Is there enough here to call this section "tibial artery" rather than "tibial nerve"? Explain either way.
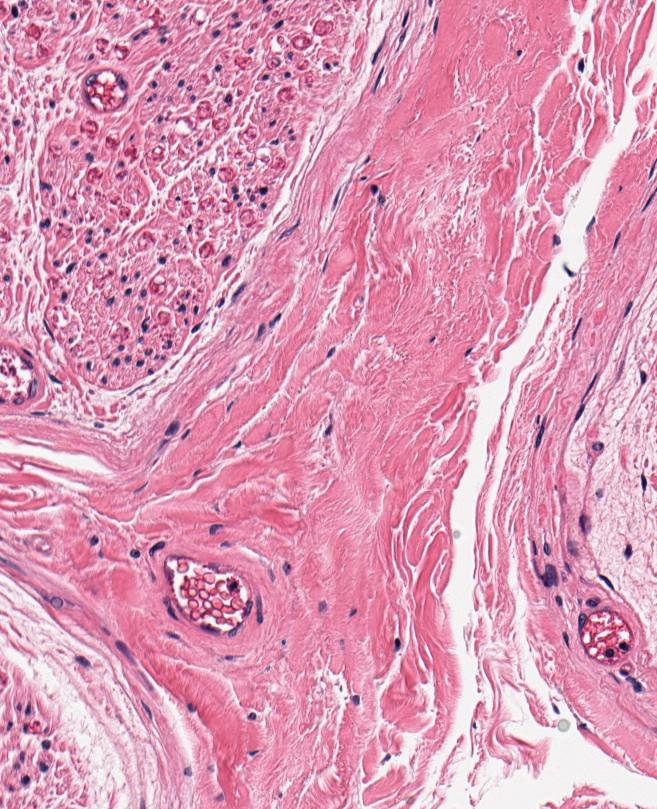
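It's tibial nerve rather than tibial artery. Look at the upper left: a large rounded bundle of many small cross-cut fibres, sharply bounded from the stroma around it. Across it, the fibres are cut as small round pale-pink profiles, with small dark nuclei scattered between them.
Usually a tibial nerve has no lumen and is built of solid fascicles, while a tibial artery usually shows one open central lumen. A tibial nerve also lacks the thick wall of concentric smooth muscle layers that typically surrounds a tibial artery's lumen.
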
